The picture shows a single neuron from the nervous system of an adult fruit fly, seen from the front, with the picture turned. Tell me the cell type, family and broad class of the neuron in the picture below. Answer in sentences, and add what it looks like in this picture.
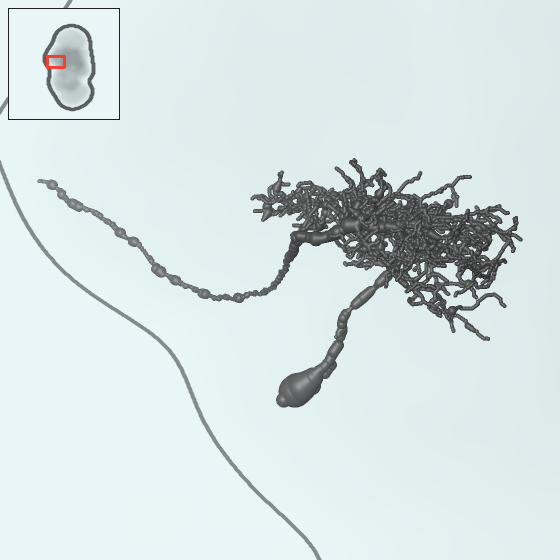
The cell type is MNad44. Its family is MNad. This is a motor neuron of the nerve cord. The picture shows dozens of branch ends. As drawn here it is wider than it is tall.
